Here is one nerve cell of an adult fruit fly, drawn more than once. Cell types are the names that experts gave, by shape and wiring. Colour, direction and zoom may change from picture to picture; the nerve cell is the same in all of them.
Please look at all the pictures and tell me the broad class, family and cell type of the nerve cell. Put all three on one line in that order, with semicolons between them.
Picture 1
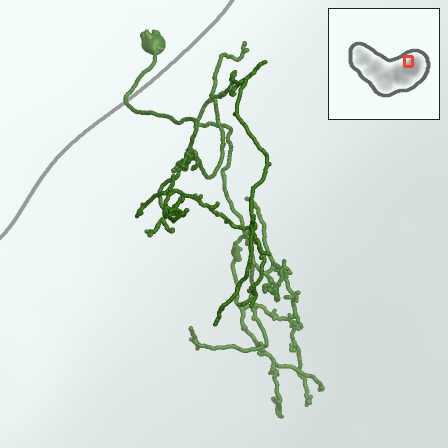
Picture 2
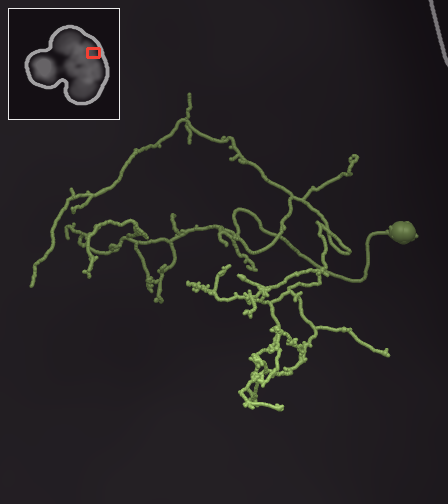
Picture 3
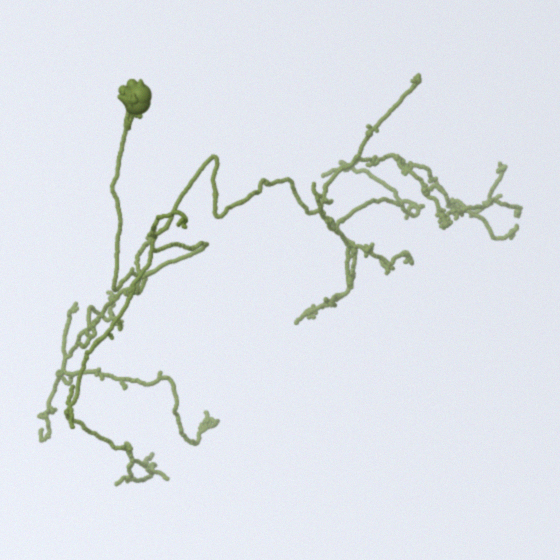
central-brain intrinsic neuron; hemilineage SLPpm2; CB4134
